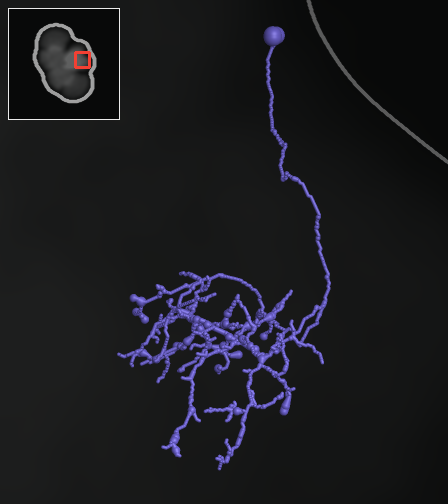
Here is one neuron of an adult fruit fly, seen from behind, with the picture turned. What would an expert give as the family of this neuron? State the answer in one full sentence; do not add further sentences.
Family hemilineage 14A is the one that contains this neuron.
